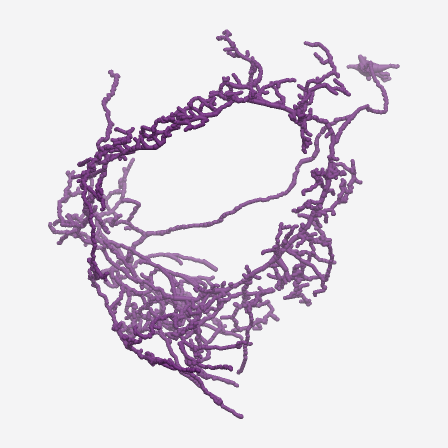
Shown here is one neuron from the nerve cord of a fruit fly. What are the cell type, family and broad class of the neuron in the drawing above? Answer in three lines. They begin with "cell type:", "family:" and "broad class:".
cell type: IN04B007
family: hemilineage 04B
broad class: nerve-cord intrinsic neuron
